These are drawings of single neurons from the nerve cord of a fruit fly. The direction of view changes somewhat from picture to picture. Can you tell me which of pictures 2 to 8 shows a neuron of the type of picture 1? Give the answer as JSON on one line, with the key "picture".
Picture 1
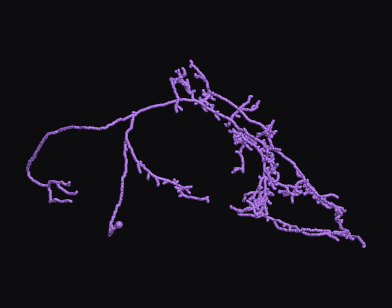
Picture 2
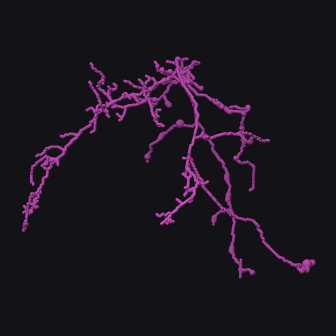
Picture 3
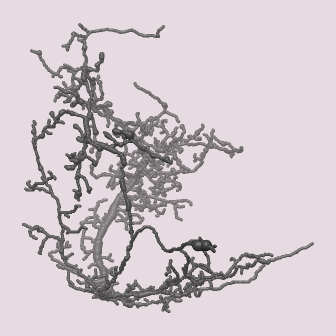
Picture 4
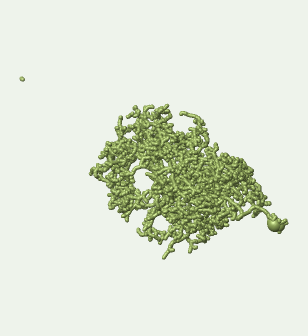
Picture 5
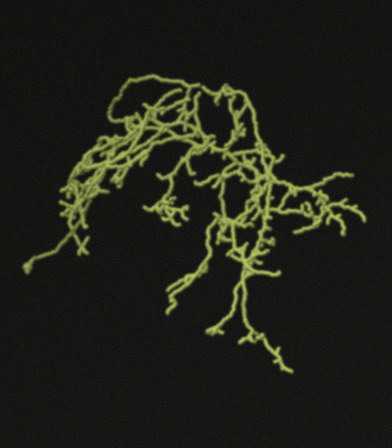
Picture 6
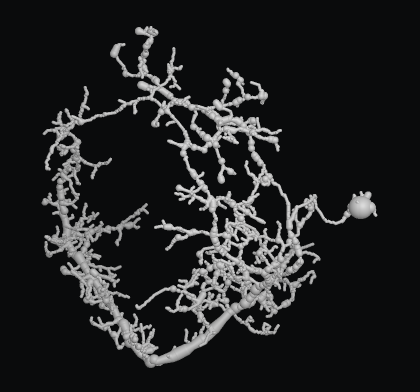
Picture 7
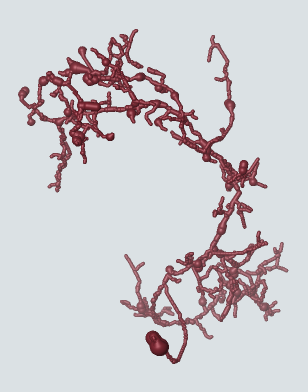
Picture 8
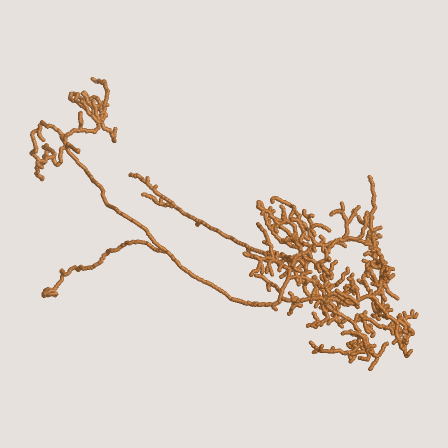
{"picture": 5}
